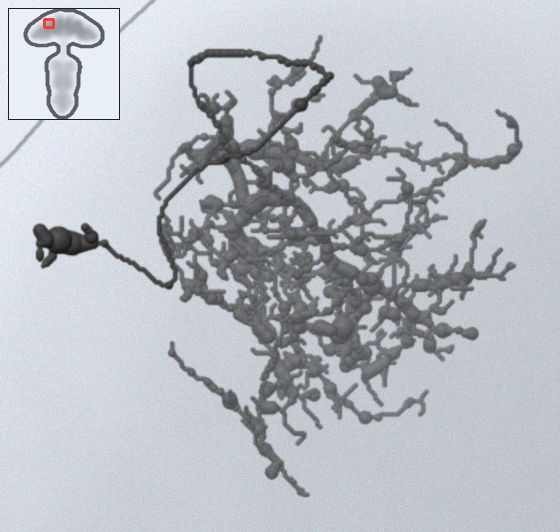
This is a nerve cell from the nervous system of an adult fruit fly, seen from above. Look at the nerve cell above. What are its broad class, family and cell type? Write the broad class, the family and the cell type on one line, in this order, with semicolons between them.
central-brain intrinsic neuron; hemilineage VLPl4_anterior; AVLP420_b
